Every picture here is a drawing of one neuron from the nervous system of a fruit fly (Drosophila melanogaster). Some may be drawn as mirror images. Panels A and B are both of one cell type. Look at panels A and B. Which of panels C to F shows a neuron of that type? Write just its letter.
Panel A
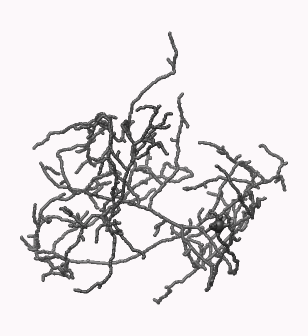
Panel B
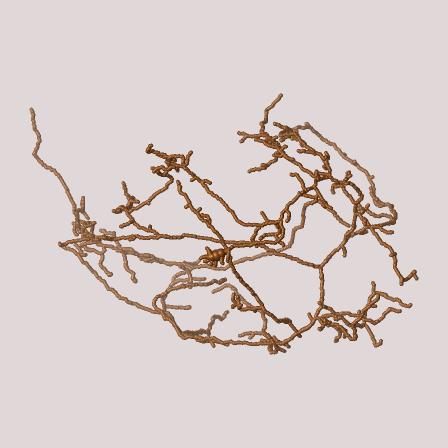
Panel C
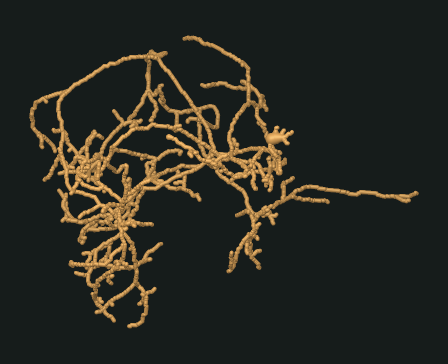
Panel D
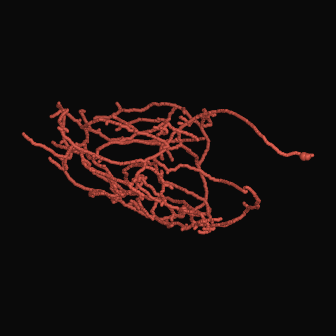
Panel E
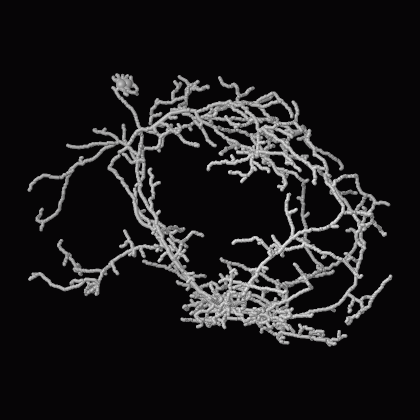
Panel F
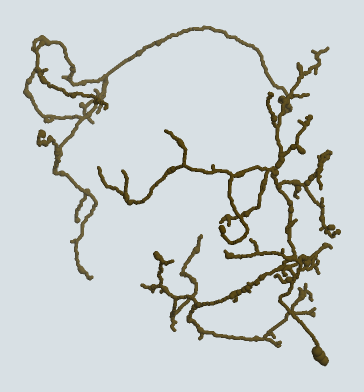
C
